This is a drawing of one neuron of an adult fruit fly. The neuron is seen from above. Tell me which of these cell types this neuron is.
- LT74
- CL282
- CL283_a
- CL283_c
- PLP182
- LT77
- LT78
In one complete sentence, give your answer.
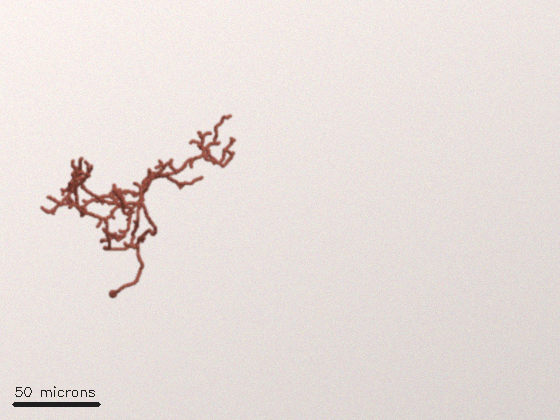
The cell type of the neuron here is PLP182.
